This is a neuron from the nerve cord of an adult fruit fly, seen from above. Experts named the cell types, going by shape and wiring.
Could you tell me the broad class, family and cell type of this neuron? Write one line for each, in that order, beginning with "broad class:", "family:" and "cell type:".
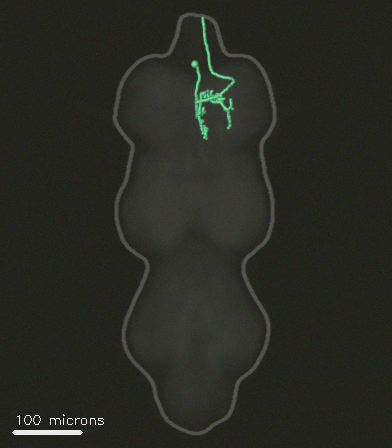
broad class: ascending neuron
family: hemilineage 02A
cell type: AN02A046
